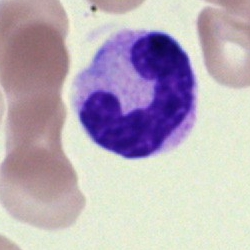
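Band neutrophil, the central cell of a stained human bone marrow smear. The nucleus forms a thick, curved band in the shape of a horseshoe, its open side facing the upper left. No nucleoli are visible in the nucleus, and the cytoplasm contains no vacuoles.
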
